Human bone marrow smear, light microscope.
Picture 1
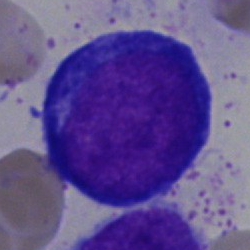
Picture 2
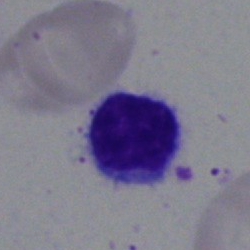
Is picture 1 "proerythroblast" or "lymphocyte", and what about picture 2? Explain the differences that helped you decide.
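Picture 1 shows a proerythroblast, and picture 2 shows a lymphocyte. Outline: the proerythroblast is round and smooth, while the lymphocyte is roughly round with slightly fuzzy edges. Nucleus: in the proerythroblast the chromatin is finely granular and evenly spread, whereas the lymphocyte's nucleus stains a dense, deep dark purple. Cytoplasm: the proerythroblast has a scant thin rim of deep blue, while in the lymphocyte the nucleus fills almost the whole cell. Shared feature: neither cell shows granules in its cytoplasm. Other findings: the proerythroblast has no vacuoles and a small paler zone at its left side, while a small purple fragment lies just off the lower right of the lymphocyte.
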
